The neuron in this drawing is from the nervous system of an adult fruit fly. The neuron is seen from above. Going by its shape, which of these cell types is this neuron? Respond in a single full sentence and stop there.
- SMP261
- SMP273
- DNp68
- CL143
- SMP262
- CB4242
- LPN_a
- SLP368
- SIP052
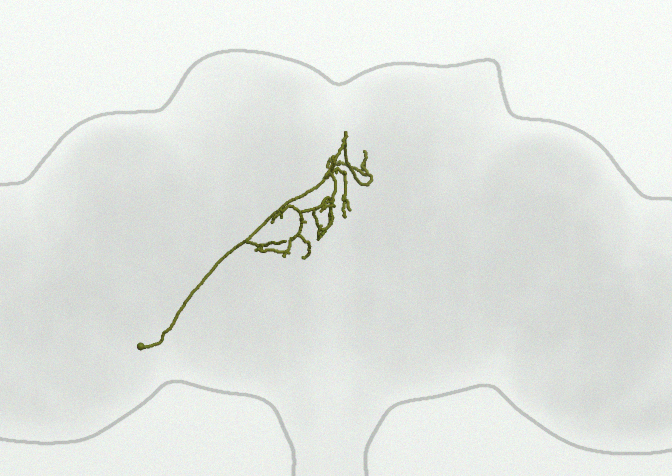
This neuron is of the type SMP261.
